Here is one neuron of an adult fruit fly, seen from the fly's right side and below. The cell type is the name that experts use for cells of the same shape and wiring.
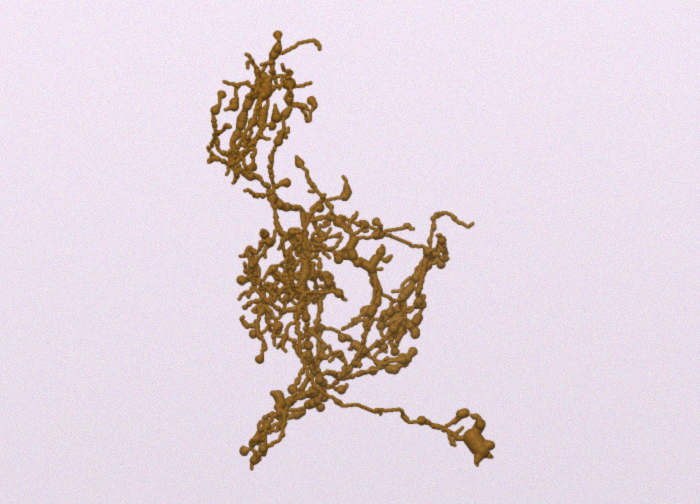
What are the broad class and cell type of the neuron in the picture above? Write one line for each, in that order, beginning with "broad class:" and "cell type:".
broad class: central-brain intrinsic neuron
cell type: GNG229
